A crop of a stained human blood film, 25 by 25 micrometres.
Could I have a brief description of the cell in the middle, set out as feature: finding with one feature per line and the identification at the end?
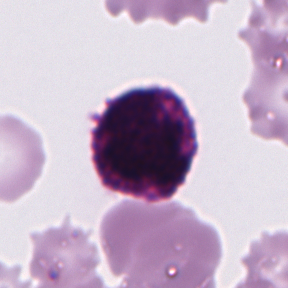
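Outline: round, with a slightly ragged edge
Size: about 10 micrometres across
Interior: a very dark purple mass filling nearly the whole cell
Nucleoli: look closely, none can be seen
Margin: a few tiny projections sticking out at the upper left
Name: basophil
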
